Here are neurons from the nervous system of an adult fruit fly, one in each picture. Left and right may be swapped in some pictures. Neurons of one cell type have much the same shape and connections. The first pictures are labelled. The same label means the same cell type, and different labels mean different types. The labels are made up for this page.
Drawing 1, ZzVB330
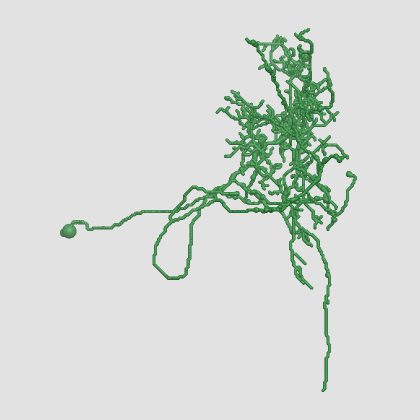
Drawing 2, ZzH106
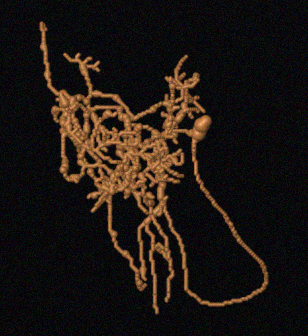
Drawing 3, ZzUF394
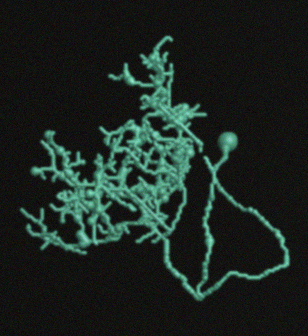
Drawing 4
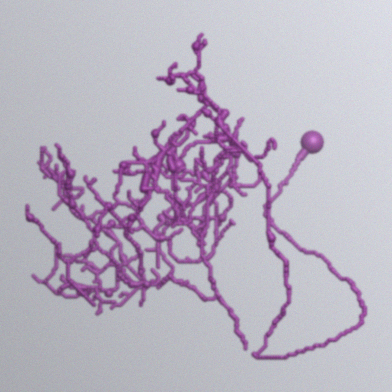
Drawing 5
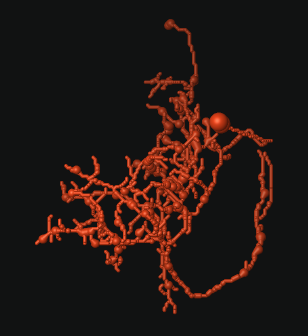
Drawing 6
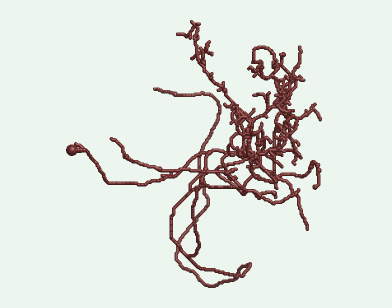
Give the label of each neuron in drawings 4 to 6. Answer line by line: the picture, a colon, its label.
4: ZzUF394
5: ZzUF394
6: ZzVB330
